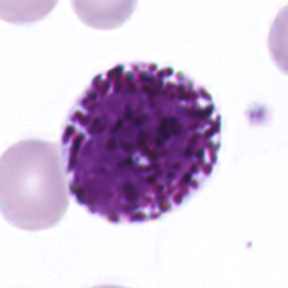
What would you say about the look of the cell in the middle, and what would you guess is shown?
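Round outline, to begin with. Along the rim, though, the edge turns bumpy where granules stud it. Those granules are coarse and dark purple. They lie over the nucleus, and its outline is hidden beneath them. Basophil, then.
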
